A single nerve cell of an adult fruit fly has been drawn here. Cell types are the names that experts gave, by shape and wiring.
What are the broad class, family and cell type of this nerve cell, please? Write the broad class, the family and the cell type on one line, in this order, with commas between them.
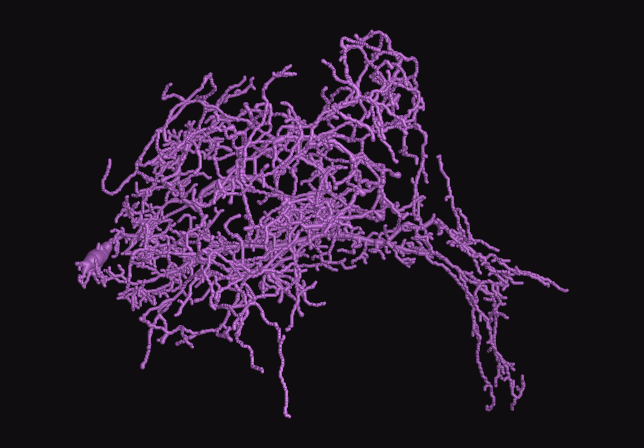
nerve-cord intrinsic neuron, hemilineage 09A, IN09A001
